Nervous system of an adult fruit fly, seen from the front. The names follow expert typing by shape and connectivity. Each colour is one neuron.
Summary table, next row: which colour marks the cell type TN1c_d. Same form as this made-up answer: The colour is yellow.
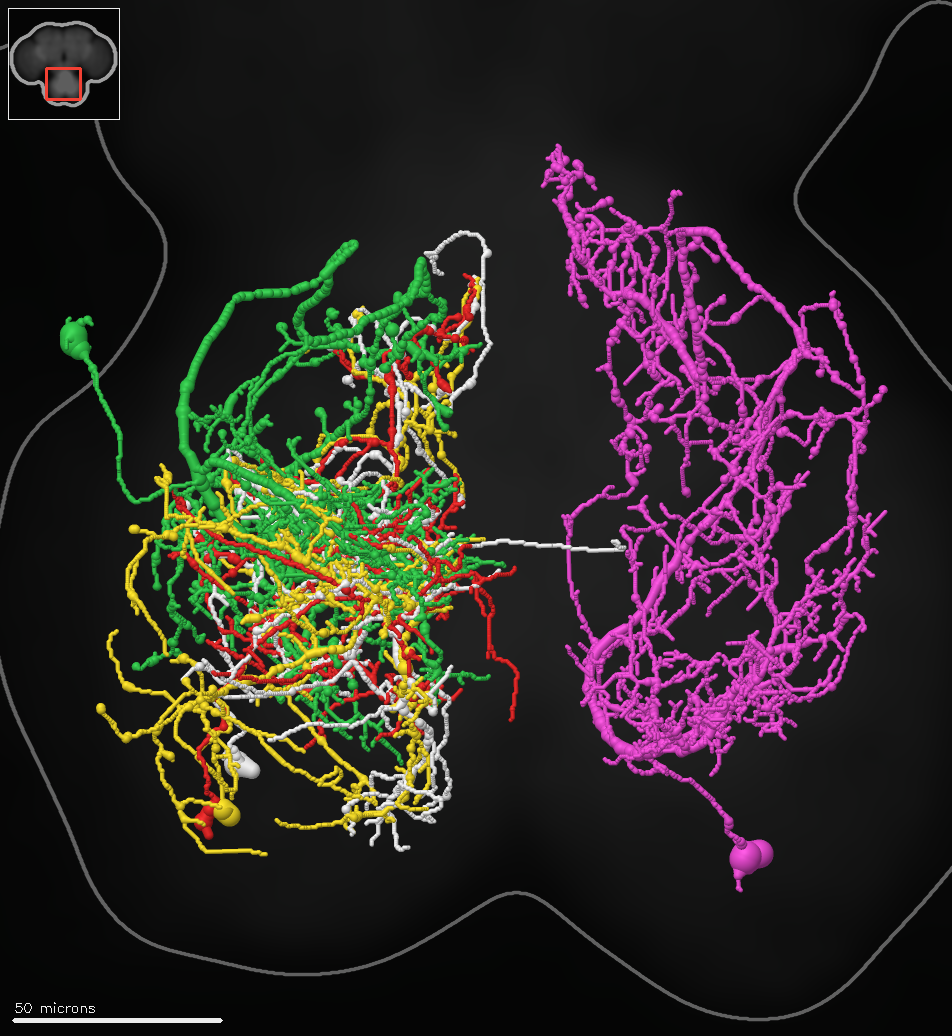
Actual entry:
The colour is white.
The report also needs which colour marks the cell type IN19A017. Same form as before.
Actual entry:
The colour is green.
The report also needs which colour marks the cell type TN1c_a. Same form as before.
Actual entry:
The colour is red.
